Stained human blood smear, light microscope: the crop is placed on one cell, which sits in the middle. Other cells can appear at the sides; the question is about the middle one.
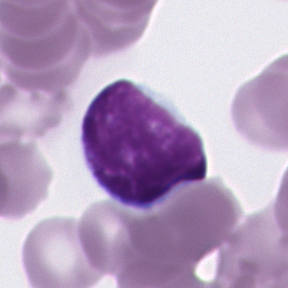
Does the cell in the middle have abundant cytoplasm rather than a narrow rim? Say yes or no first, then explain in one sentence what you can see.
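No. The cytoplasm is very scant, showing only as a thin rim mainly along the upper right edge.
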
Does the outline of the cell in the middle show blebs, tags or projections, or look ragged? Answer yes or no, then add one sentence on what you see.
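No. The cell outline is smooth, without surface projections.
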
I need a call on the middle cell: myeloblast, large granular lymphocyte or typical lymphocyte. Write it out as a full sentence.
The middle of this crop is occupied by a typical lymphocyte.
